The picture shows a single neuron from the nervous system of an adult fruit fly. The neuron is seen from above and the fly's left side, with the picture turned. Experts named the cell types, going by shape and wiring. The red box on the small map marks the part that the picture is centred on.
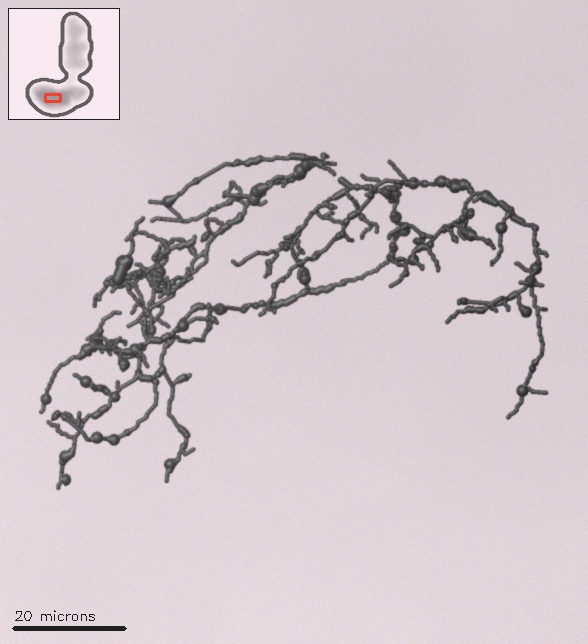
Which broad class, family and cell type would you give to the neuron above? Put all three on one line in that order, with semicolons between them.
central-brain intrinsic neuron; hemilineage SMPpd1; SMP348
